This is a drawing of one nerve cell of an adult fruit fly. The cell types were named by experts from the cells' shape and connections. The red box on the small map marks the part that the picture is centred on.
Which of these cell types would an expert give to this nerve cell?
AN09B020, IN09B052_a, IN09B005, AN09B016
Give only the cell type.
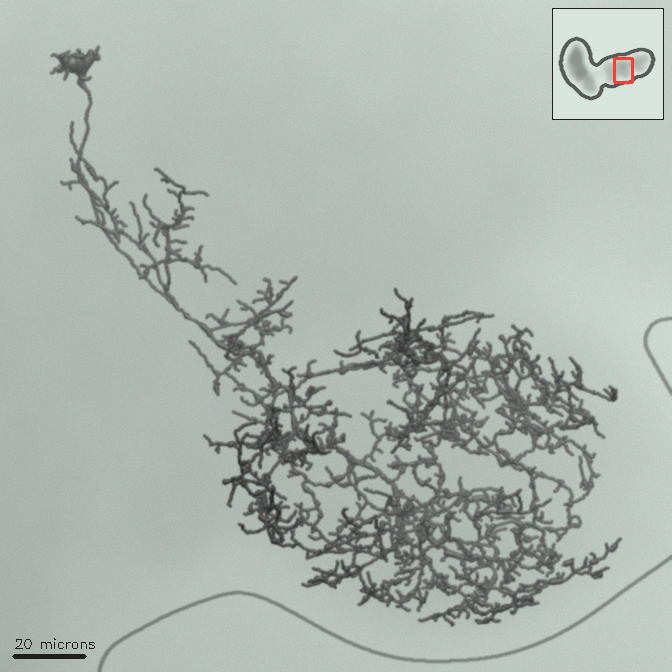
IN09B005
